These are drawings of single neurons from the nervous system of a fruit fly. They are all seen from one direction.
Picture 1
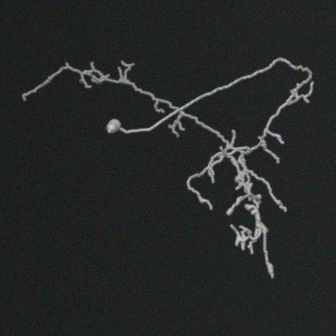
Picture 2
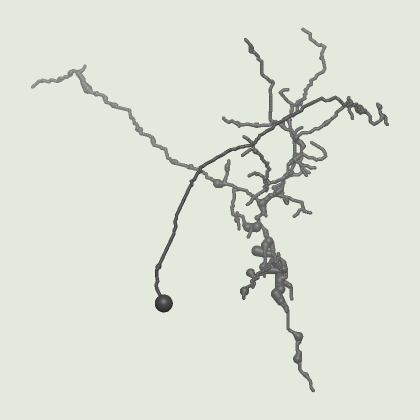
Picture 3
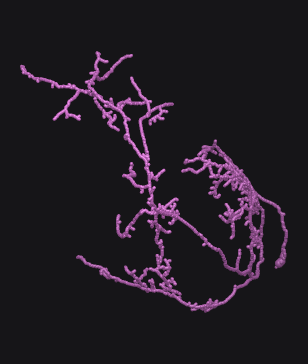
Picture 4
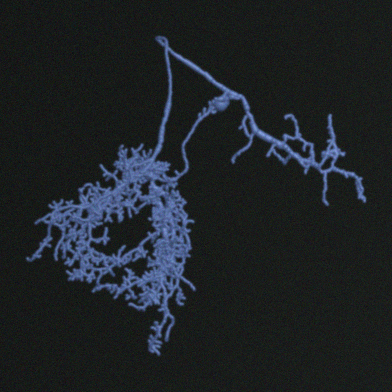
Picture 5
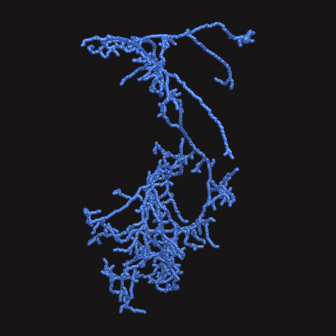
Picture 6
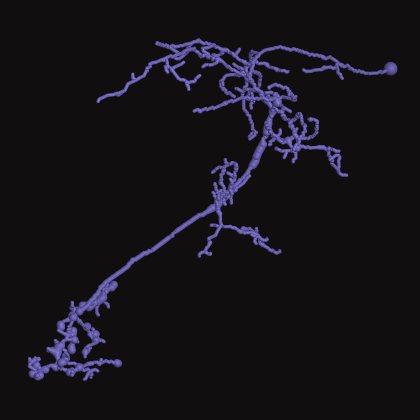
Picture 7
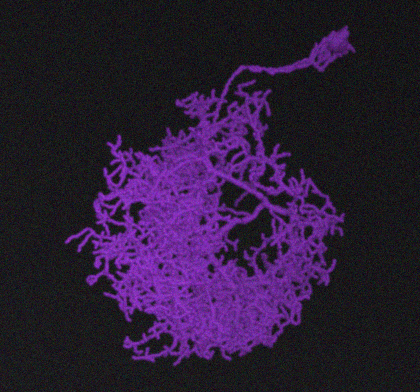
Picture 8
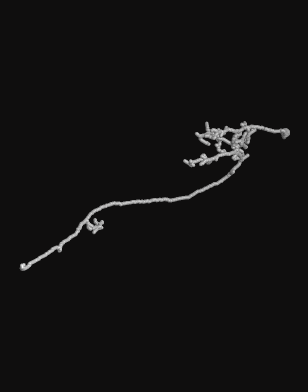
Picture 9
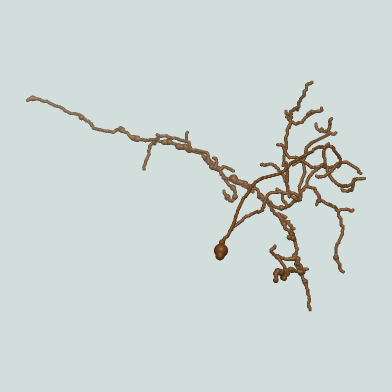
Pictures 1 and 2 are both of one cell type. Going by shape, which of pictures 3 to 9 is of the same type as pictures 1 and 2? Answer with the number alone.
9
